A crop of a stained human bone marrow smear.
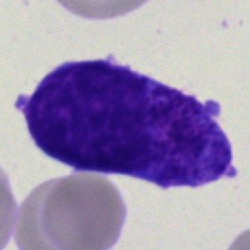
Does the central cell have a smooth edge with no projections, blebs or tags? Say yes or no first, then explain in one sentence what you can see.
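No. Several small rounded blebs project from the cell surface.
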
